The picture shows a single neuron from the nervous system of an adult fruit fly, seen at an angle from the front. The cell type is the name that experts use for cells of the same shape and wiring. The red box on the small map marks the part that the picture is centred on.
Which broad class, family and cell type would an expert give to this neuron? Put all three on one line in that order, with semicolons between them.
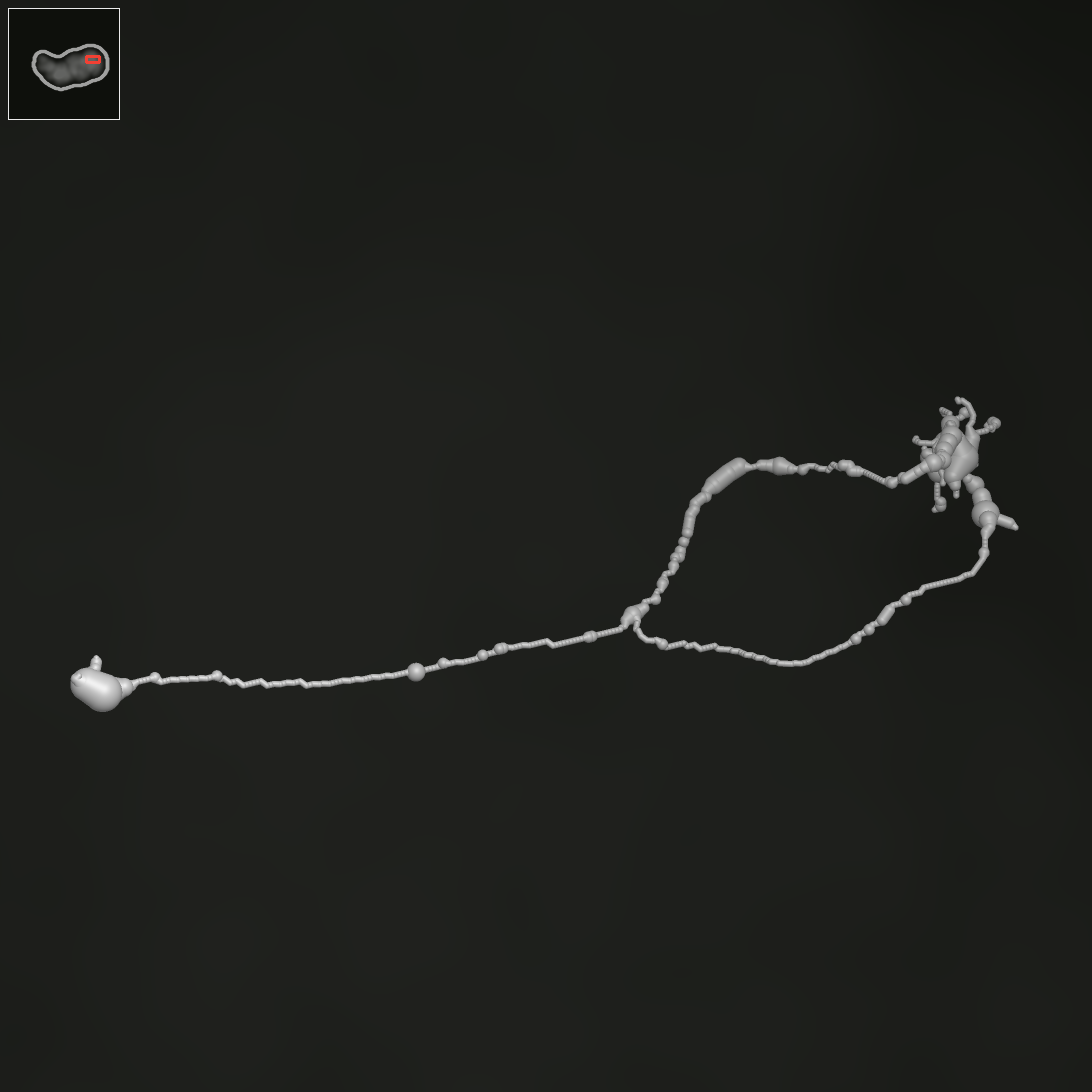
central-brain intrinsic neuron; hemilineage AOTUv3_dorsal; TuBu07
